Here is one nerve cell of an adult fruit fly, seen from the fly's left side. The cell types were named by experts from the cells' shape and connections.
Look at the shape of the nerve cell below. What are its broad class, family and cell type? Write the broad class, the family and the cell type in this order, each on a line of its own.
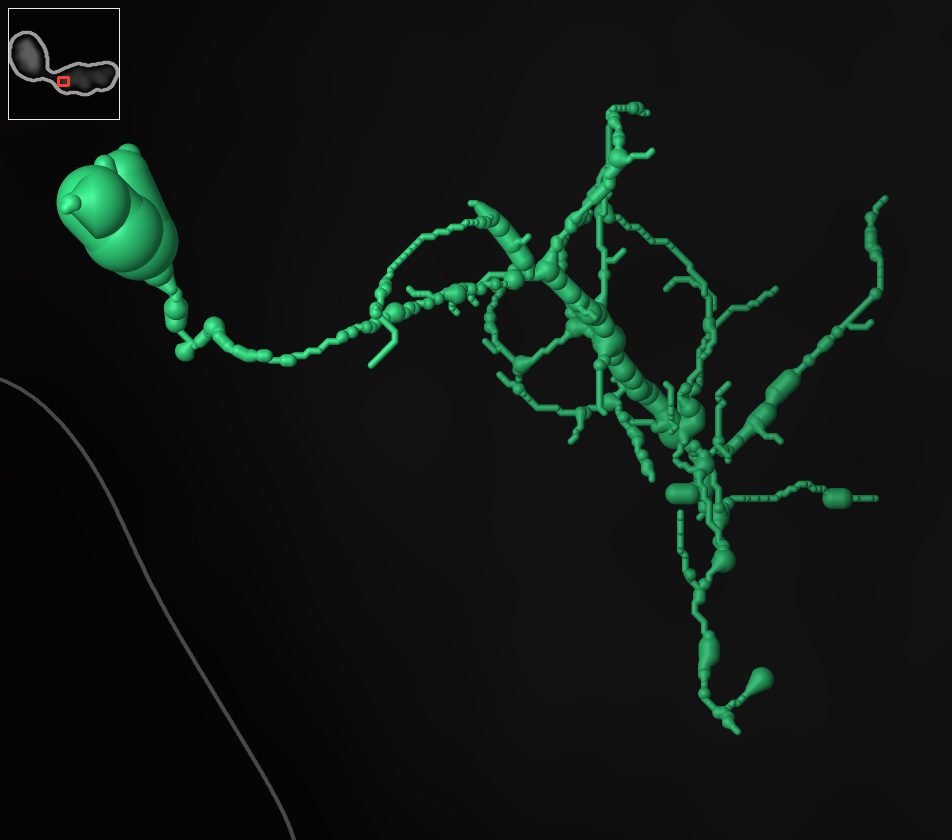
motor neuron of the nerve cord
hemilineage 15B
Acc. ti flexor MN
